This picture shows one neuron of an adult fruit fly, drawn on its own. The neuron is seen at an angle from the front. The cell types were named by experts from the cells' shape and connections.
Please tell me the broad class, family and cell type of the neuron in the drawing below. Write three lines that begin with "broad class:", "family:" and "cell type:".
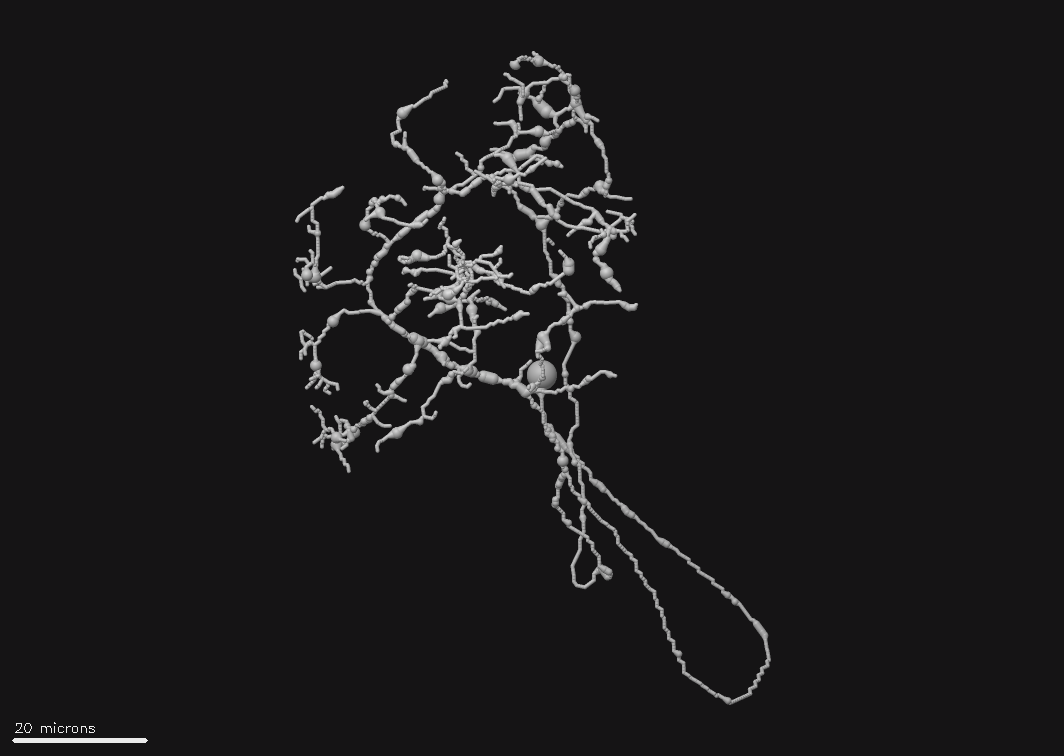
broad class: central-brain intrinsic neuron
family: hemilineage VPNp&v1_posterior
cell type: LHPV2b4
